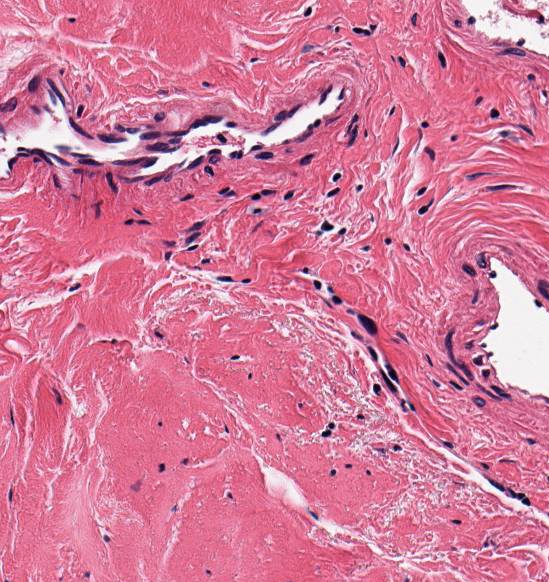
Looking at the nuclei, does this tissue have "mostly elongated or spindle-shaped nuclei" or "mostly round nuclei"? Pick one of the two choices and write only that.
Mostly elongated or spindle-shaped nuclei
